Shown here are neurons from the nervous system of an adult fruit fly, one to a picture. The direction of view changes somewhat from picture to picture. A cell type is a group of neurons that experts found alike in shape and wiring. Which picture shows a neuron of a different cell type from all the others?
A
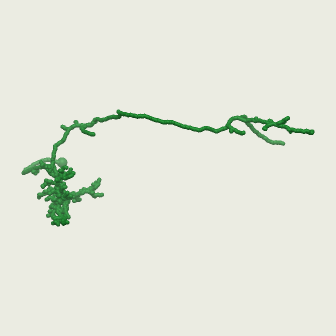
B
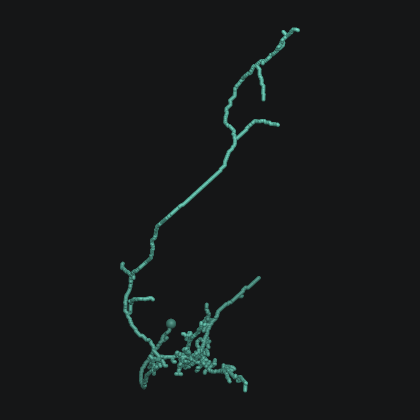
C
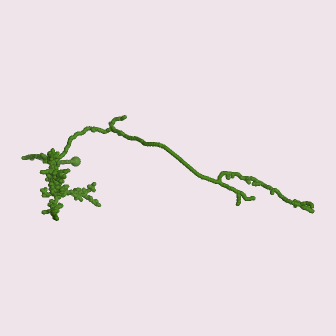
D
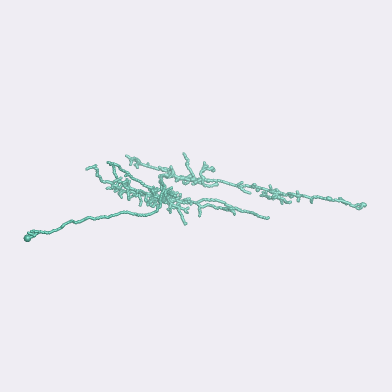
Picture D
